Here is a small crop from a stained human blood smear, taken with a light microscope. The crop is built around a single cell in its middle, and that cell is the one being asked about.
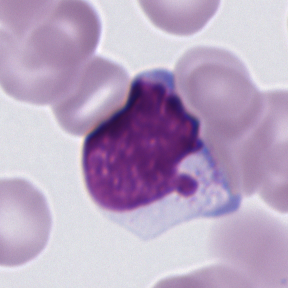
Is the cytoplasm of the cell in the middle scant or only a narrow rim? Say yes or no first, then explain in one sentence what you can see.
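Yes. The nucleus fills most of the cell.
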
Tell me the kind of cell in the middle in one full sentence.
In short, the cell at the center is a large granular lymphocyte.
